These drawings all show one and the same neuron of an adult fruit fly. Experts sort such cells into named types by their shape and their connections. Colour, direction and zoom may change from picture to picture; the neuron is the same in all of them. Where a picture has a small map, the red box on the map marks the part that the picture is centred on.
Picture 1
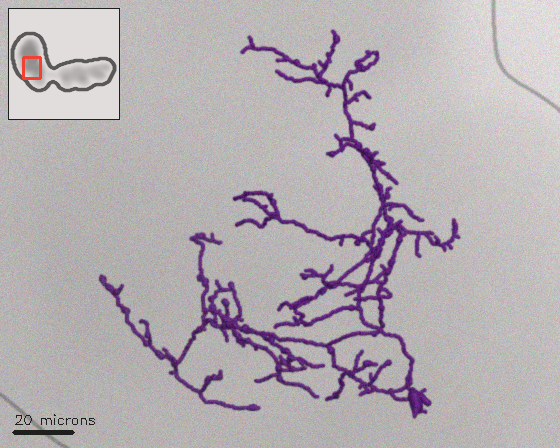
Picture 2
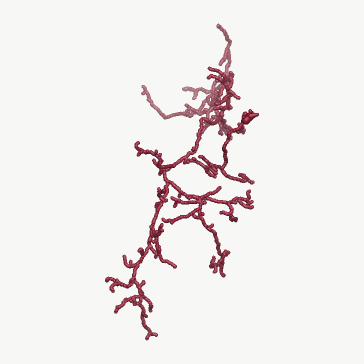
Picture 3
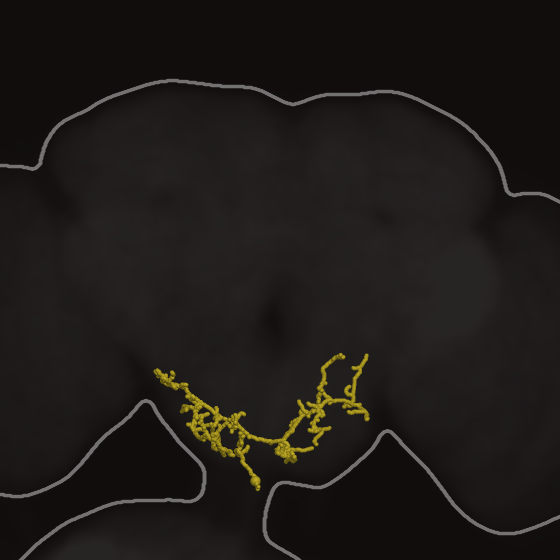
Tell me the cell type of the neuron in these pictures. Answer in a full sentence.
The cell type is GNG260.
